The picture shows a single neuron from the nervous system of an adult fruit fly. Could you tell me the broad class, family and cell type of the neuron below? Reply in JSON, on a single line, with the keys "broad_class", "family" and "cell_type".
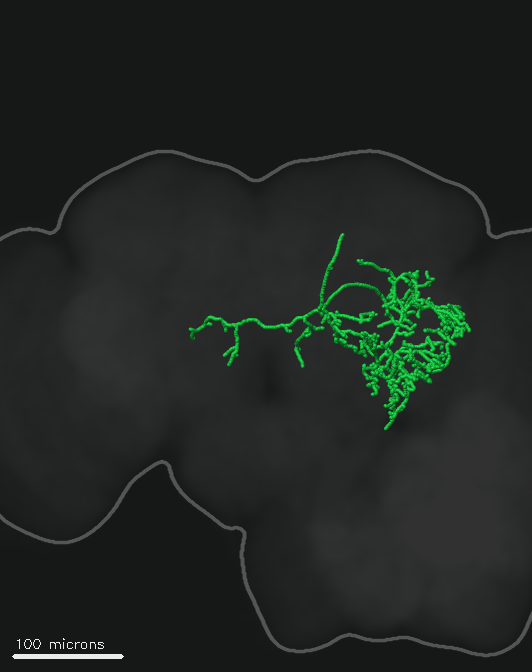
{"broad_class": "central-brain intrinsic neuron", "family": "hemilineage DL1_ventral", "cell_type": "AVLP746m"}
